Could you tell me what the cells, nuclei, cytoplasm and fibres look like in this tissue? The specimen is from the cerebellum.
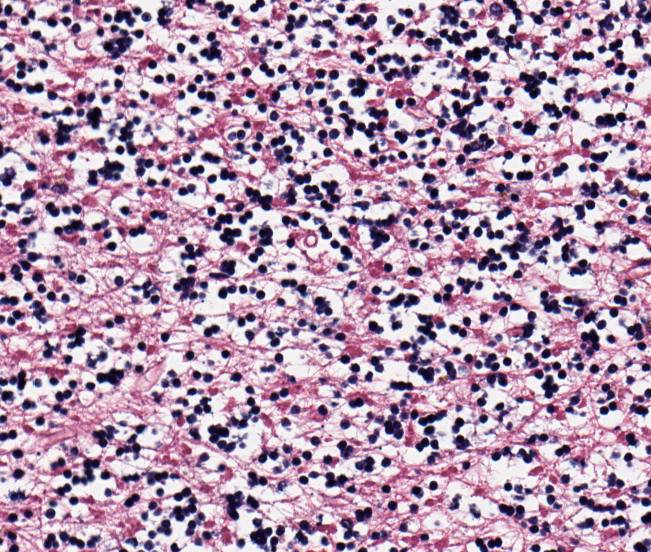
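Small cells, densely packed, fill the field evenly; no glands, tubules, follicles or other organised units. Nuclei fairly uniform in size and shape from cell to cell. Many lie in clear, unstained spaces rather than pink cytoplasm. Fine, wispy, pink fibrillary network between the cells.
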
